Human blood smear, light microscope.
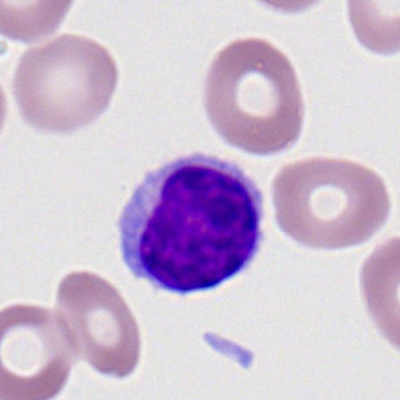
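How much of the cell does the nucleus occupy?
Most of it.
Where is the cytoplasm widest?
In a crescent on the left side of the nucleus; no granules are visible in it.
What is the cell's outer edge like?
Slightly irregular rather than perfectly smooth.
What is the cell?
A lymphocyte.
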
